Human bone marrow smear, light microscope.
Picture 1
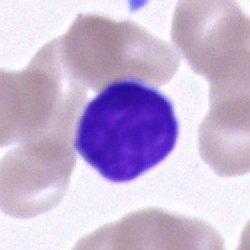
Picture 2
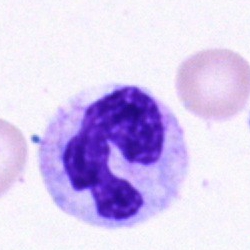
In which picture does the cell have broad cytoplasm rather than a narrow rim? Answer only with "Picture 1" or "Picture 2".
Picture 2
